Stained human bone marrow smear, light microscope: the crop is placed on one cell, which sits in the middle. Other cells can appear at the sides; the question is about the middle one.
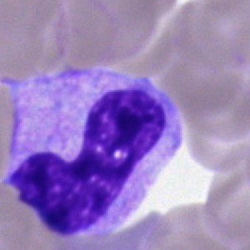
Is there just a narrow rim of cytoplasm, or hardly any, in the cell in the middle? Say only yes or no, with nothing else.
No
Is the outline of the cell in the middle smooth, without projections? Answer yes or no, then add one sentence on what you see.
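No. The cell outline is irregular, with angular corners rather than a smooth round edge.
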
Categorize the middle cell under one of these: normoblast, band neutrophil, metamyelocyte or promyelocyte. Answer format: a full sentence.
Answering briefly, the cell in the middle is a band neutrophil.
